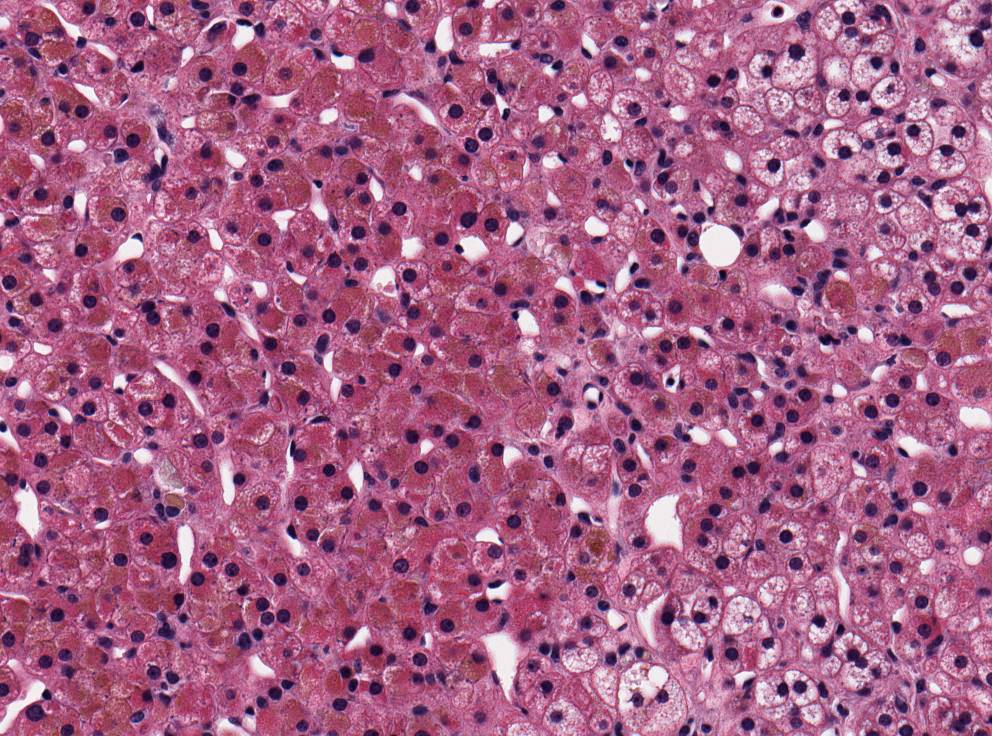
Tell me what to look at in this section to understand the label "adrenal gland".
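Checking each point against adrenal gland, cords come first: the polygonal cells lie in closely packed cords separated by narrow, slit-like empty vascular spaces.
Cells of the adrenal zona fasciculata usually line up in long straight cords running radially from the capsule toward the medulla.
That cord arrangement is the point here that goes with the name. Next, cytoplasm: cells with dense pink cytoplasm fill the left and centre, while pale, bubbly cells gather toward the right edge, their cytoplasm filled with many small clear vacuoles that give a foamy look. Last, nuclei: most cells have a single round, centrally placed dark nucleus.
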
